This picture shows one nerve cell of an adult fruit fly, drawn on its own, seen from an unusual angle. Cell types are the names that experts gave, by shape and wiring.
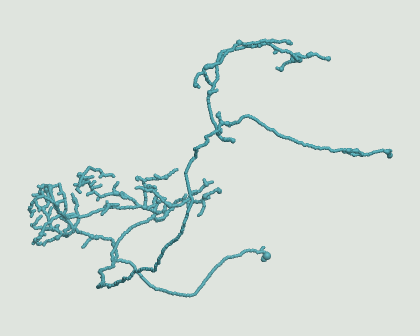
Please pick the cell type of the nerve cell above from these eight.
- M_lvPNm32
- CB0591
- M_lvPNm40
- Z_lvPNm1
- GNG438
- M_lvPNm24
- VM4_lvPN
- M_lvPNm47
M_lvPNm32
